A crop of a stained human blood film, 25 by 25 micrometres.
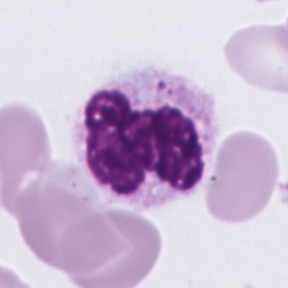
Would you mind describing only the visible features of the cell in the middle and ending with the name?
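Two nuclear lobes are connected by a broad band of nuclear material, not a thin thread, and no nucleoli are visible. Fine pinkish-lilac granules lie scattered through the cytoplasm. The outline is roughly round, with a soft, slightly ragged edge. What is shown is a segmented neutrophil.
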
